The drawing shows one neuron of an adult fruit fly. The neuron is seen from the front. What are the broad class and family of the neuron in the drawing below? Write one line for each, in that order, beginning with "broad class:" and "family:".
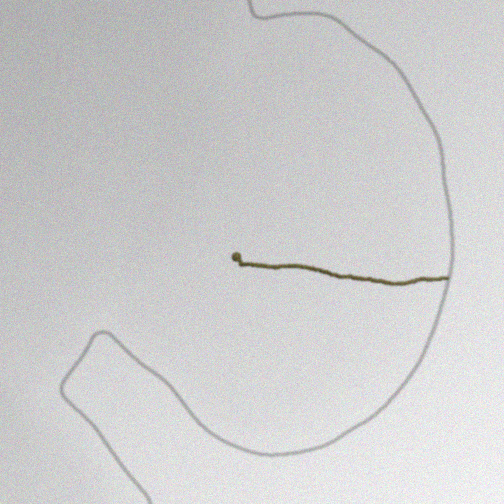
broad class: photoreceptor or other optic-lobe sensory neuron
family: class visual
